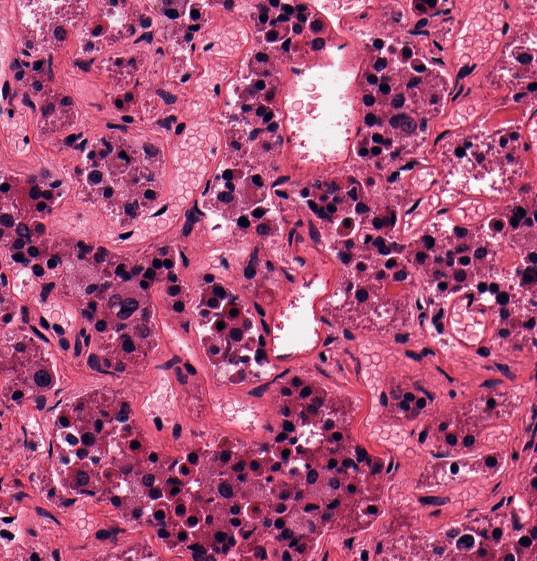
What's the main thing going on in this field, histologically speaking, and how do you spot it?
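The structure is the pars distalis of the pituitary. What decides it is that cells packed within nests throughout the field have granular pink-purple cytoplasm.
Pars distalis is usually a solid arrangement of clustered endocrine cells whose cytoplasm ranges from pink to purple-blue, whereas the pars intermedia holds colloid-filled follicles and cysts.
Thin pink fibrous septa divide the nests and contain elongated dark spindle-shaped nuclei; no large single-vacuole fat cells are present.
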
